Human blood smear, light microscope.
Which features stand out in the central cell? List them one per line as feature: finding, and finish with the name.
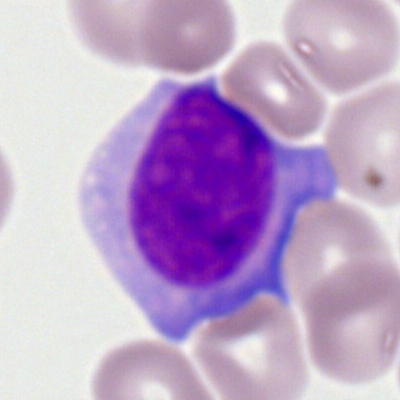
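Outline: irregular, angular, not round
Chromatin: moderately condensed, darker clumps among paler areas
Cytoplasm extent: widest left of nucleus
Cytoplasm colour: deeper blue at edges than beside nucleus
Name: myeloblast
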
